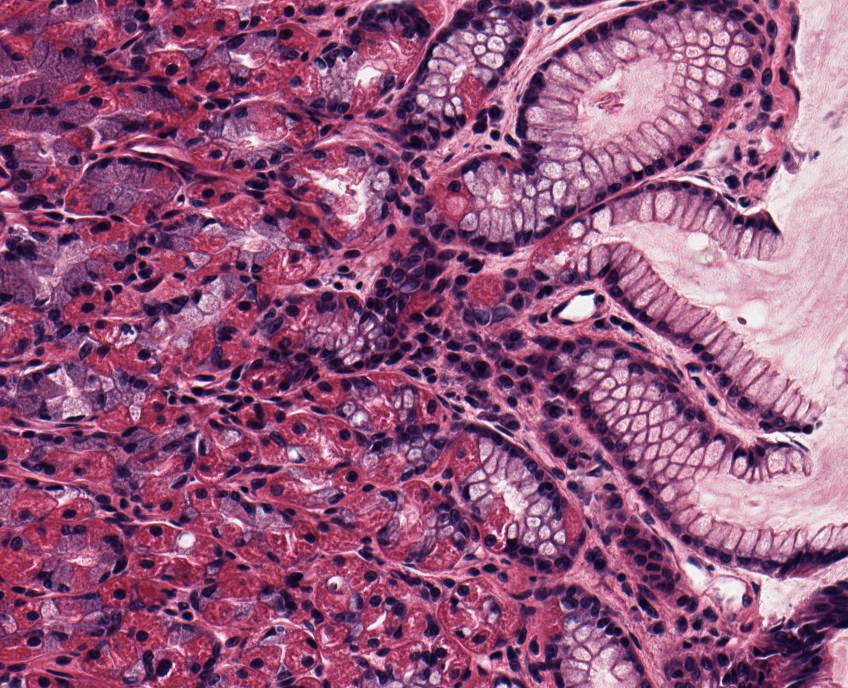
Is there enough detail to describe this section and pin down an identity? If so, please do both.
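The surface epithelium, along the right edge, is one layer of tall columnar cells with pale mucin-filled apical cytoplasm and basal nuclei. Tightly packed glands fill the left; many parietal cells there have bright pink cytoplasm and round central nuclei. The section is stomach.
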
